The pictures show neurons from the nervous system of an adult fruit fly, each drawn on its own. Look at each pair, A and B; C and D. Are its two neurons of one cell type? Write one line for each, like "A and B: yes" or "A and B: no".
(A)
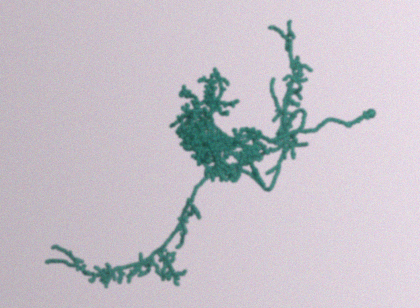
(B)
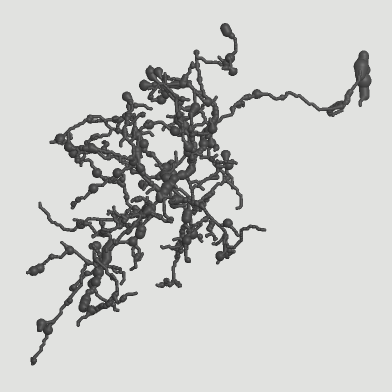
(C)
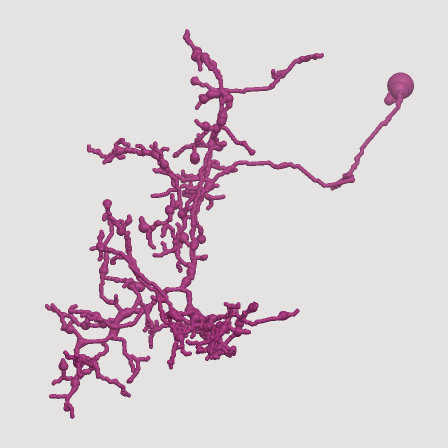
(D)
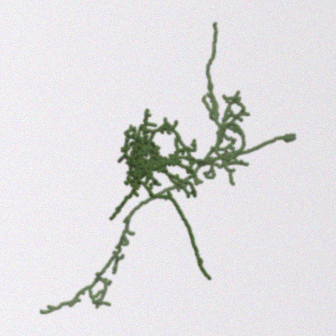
A and B: no
C and D: no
